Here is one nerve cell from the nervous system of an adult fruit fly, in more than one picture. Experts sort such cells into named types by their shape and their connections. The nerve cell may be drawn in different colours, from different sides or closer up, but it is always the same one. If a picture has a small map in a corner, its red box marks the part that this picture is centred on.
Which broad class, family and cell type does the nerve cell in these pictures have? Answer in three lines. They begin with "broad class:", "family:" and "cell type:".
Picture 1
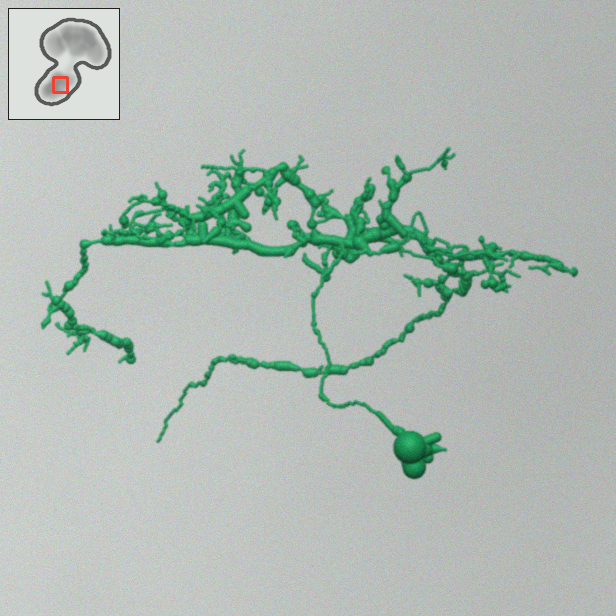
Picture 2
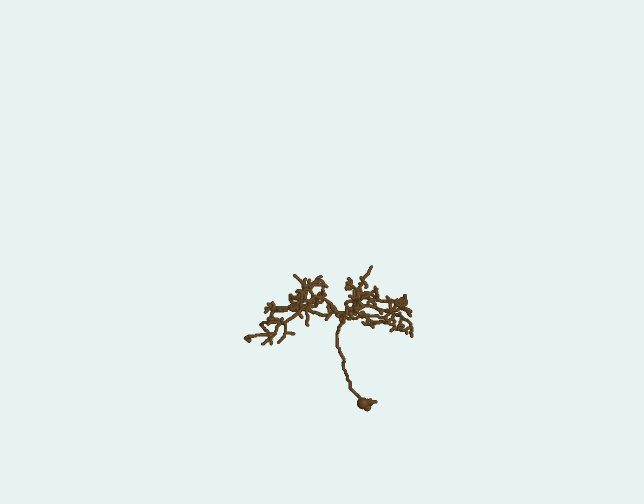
broad class: nerve-cord intrinsic neuron
family: hemilineage 00A
cell type: IN00A052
